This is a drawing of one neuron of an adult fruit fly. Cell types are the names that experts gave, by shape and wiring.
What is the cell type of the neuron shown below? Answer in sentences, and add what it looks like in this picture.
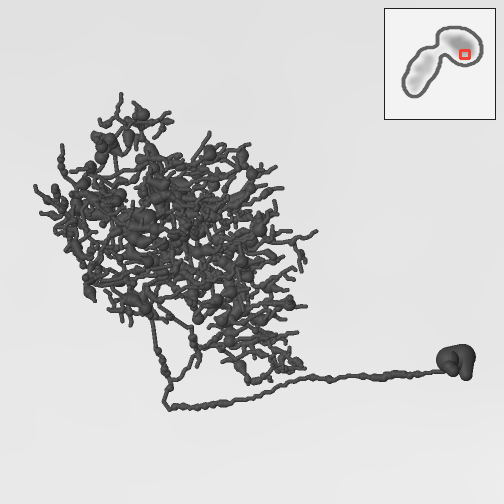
The cell type is Pm10. It is an optic-lobe intrinsic neuron. Its cell body lies at the lower right of the picture. The picture shows dozens of branch ends.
